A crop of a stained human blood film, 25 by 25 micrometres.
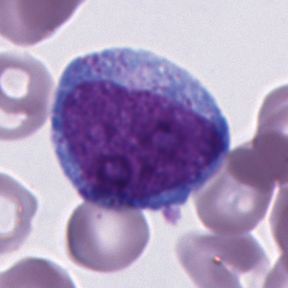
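Promyelocyte. Chromatin finely granular, not coarsely clumped. Pale rounded nucleolar areas visible within the nucleus. Nucleus about 15 by 11 micrometres, filling about 70% of the cell's area. Cytoplasm blue, its widest band running along the top of the cell.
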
